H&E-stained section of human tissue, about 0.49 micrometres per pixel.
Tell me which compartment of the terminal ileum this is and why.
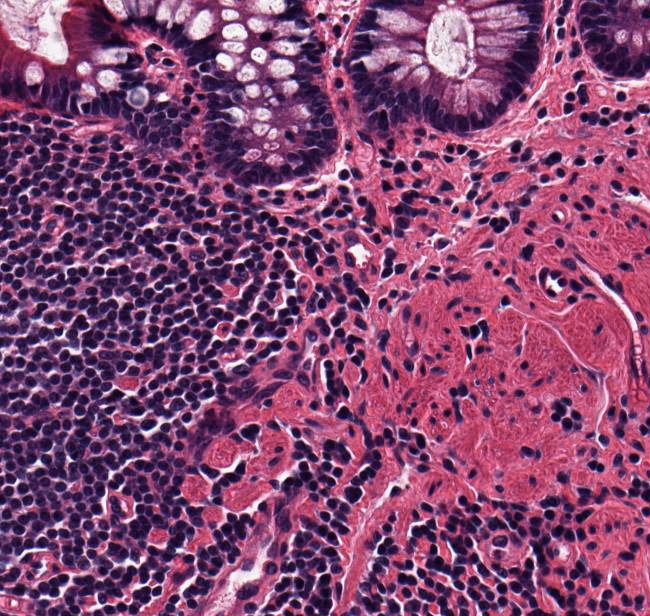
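It's lymphoid tissue: the dense sheet of small lymphocytes in the left half. Each has a round, dark nucleus and very scant cytoplasm.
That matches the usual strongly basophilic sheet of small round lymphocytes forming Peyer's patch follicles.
Along the upper edge run crypts instead, lined by tall columnar epithelium with many goblet cells holding pale, clear mucin vacuoles.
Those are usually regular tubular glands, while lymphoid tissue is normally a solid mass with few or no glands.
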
